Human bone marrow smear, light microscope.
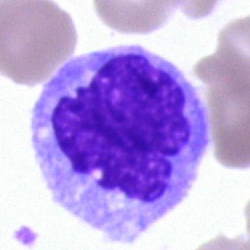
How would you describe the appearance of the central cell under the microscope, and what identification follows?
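Look at the nucleus first: it is irregular, folded, with notched edges. Around it runs a moderate rim of pale greyish-blue cytoplasm, widest beneath the nucleus. In that cytoplasm, mostly toward its lower part, you can see small pale clear spots. The surface of the cell has no projections. What you have here is a monocyte.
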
